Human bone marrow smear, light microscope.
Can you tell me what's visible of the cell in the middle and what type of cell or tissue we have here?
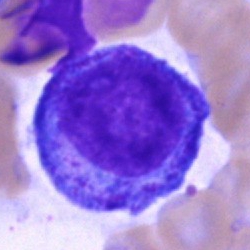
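Outline first: roughly round, the edge slightly uneven. The chromatin is dark purple and finely textured, lacking coarse clumps. Deep blue cytoplasm forms its widest band below the nucleus, where most of the scattered reddish-purple granules also lie. This is a promyelocyte.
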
